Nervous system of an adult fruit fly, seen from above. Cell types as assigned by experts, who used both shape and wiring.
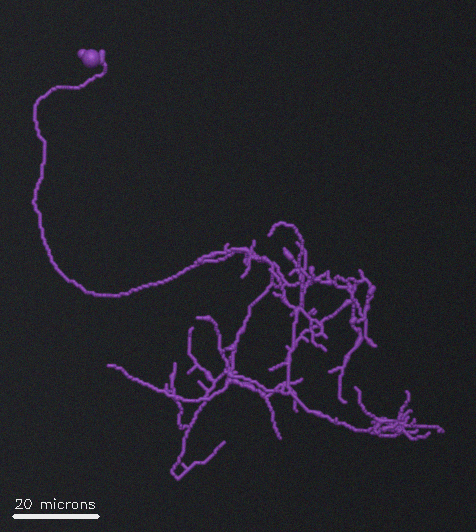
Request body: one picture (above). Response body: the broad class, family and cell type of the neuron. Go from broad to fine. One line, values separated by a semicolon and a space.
central-brain intrinsic neuron; hemilineage MX3; CB3738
